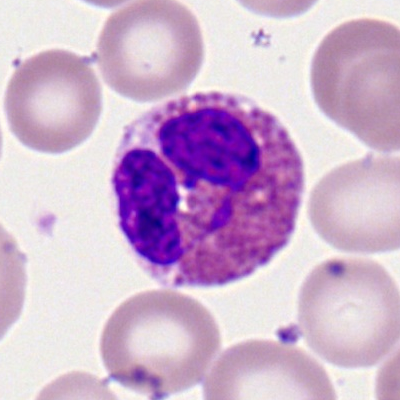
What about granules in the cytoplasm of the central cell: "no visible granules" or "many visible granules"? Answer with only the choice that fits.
Many visible granules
